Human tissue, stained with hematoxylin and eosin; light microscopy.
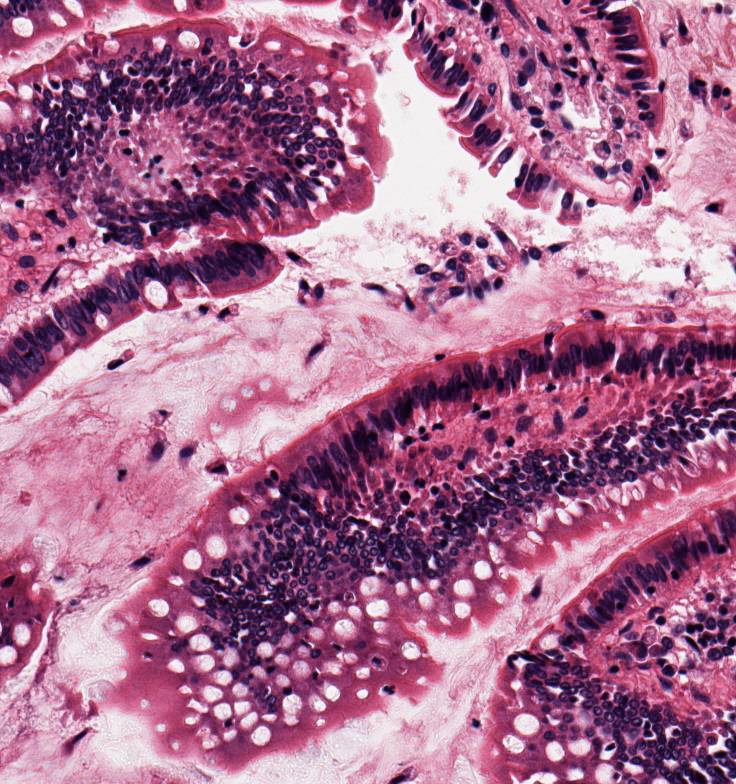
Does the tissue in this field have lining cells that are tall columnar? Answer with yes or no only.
Yes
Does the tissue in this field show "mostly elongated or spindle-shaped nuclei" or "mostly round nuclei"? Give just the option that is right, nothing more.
Mostly elongated or spindle-shaped nuclei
